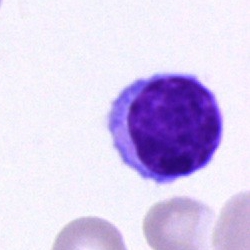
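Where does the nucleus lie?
Toward the right, leaving most of the cytoplasm on the left side.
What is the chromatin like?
Dark purple and condensed in clumps.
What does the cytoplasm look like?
A thin, pale blue-lavender crescent beside the nucleus.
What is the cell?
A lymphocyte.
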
